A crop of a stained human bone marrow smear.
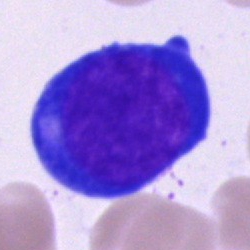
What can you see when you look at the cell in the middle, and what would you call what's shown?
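Outline first: a single small rounded bleb projects from the upper right edge of the cell. Cytoplasm next: stained a deep blue, with no granules visible. One more point: a paler patch lies in the cytoplasm at the cell's left edge. Last item, the name: proerythroblast.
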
